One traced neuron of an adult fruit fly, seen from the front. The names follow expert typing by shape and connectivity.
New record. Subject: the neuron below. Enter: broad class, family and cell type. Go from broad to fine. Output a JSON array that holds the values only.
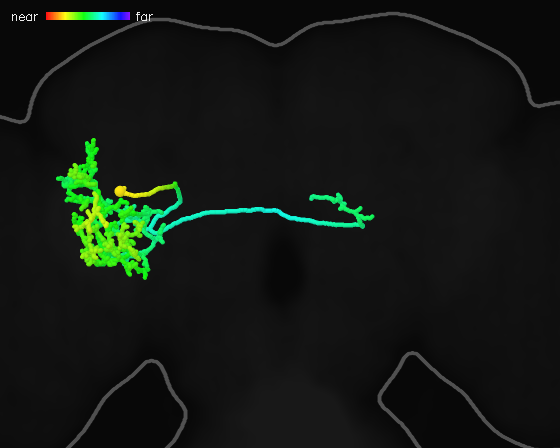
["central-brain intrinsic neuron", "hemilineage VLPa2", "PVLP027"]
